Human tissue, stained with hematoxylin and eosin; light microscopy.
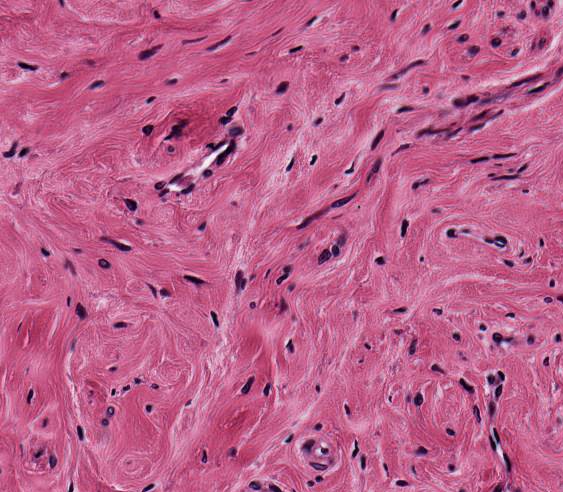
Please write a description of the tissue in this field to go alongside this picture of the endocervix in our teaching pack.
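Dense pink collagen fills the whole field in wavy, swirling bundles rather than one straight direction. In the lower half, bundles curve into rounded whorls. Nuclei are small, dark and mostly spindle-shaped or oval; the cells show no distinct cytoplasm or borders apart from the collagen.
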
